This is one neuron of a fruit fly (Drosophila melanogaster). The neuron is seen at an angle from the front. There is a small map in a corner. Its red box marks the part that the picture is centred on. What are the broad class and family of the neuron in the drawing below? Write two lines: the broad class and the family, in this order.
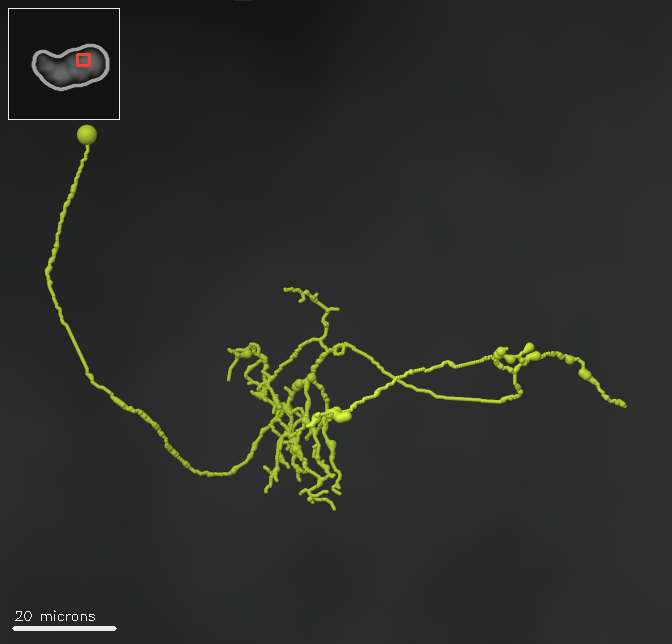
central-brain intrinsic neuron
class CX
